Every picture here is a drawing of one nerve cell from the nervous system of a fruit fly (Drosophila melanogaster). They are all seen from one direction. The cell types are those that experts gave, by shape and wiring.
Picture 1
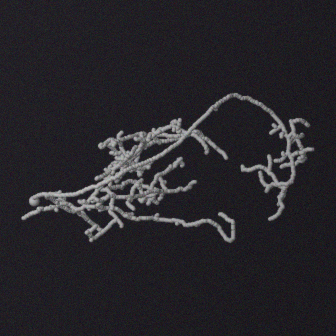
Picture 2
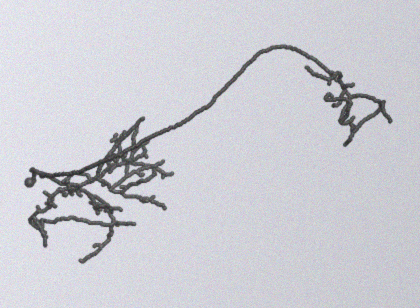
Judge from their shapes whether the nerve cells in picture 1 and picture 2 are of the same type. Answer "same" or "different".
different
